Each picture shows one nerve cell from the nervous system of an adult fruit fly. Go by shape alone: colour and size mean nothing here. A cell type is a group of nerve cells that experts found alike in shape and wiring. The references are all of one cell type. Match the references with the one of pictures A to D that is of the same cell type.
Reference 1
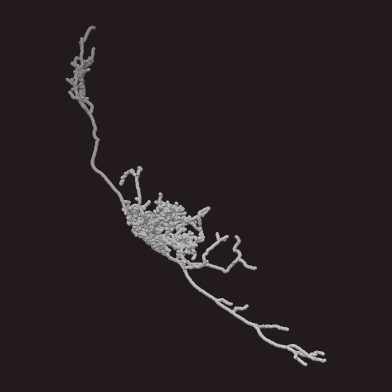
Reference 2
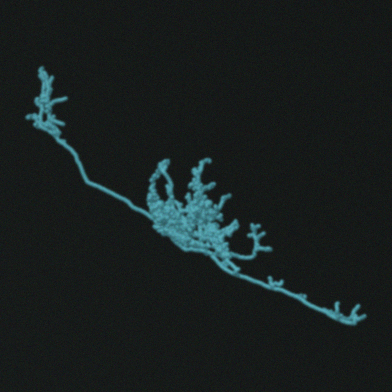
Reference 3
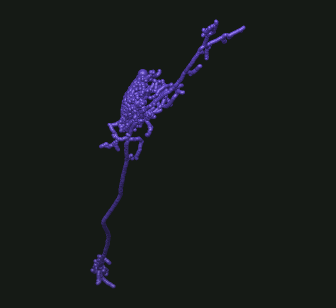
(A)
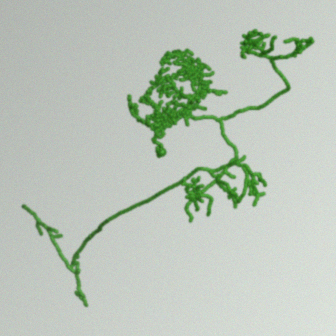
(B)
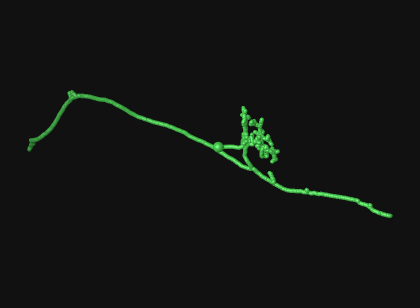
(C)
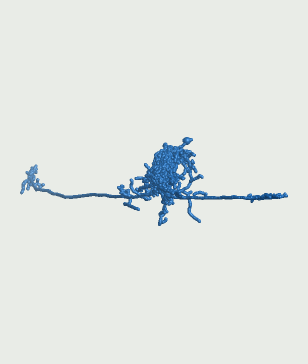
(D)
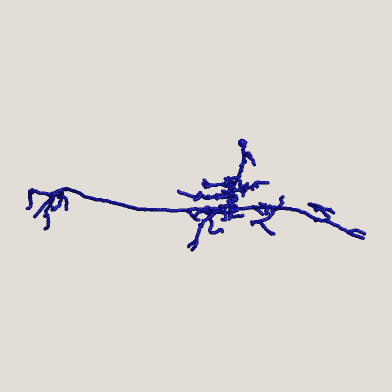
Picture C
